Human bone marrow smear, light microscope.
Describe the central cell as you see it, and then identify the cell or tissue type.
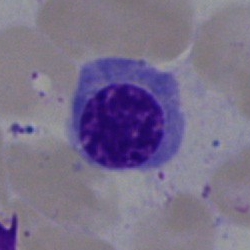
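Eccentrically placed, the nucleus lies toward the lower left of the cell. Its chromatin is coarse, with dark purple clumps separated by paler pinkish gaps. A moderate rim of blue cytoplasm surrounds the nucleus and is widest on the upper and right sides. No vacuoles are present in the cytoplasm. The cell is an erythroblast.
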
